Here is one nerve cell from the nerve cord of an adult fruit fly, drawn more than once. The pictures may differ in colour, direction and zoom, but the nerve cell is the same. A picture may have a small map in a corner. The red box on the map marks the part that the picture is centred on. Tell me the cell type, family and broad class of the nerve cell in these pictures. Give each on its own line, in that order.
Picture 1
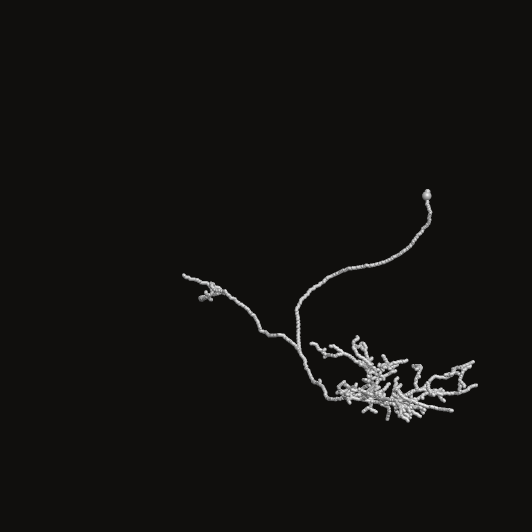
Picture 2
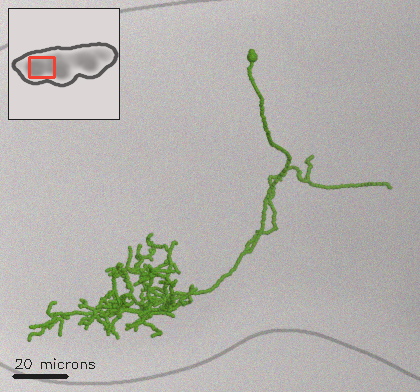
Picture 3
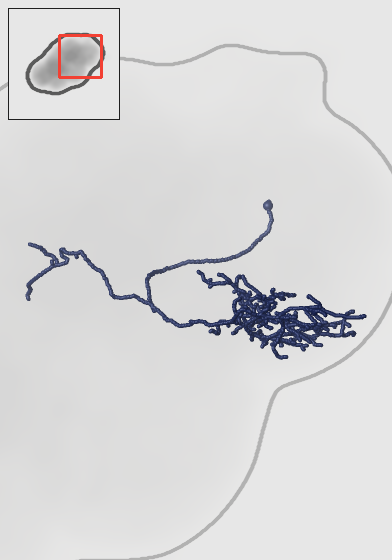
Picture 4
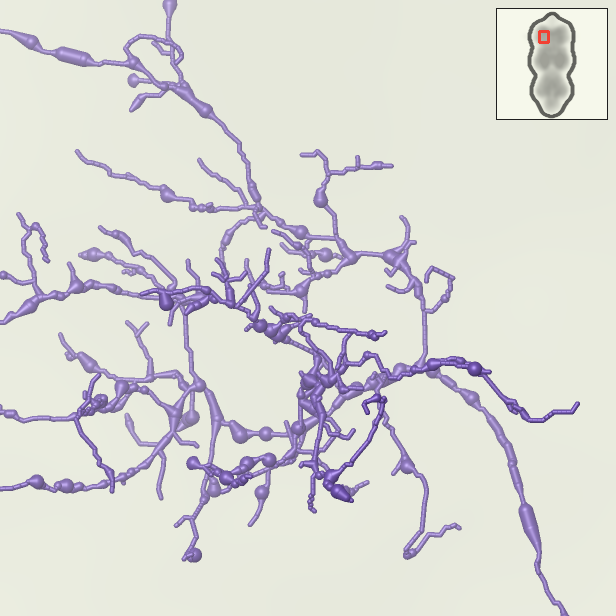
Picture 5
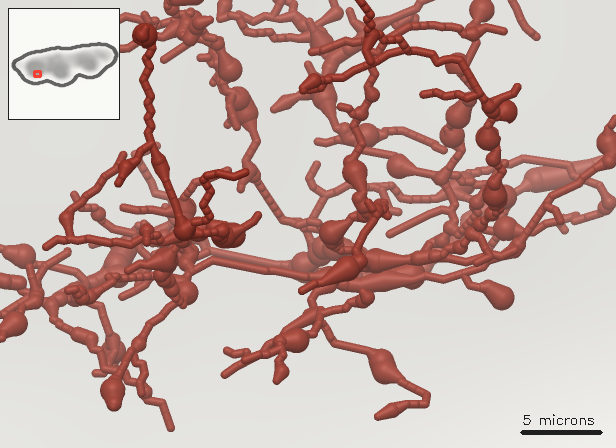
IN23B063
hemilineage 23B
nerve-cord intrinsic neuron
